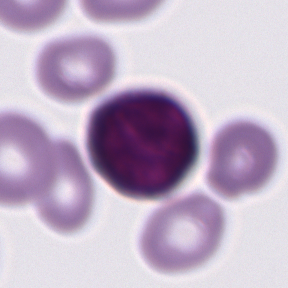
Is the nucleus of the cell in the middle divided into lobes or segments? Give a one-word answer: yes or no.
No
